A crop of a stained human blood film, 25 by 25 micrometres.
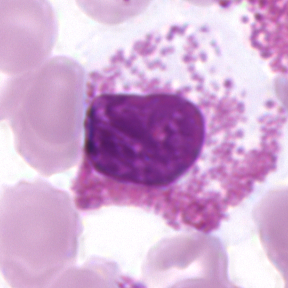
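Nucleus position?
Toward the left side of the cell.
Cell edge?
Ragged, with granules scattered loosely beyond it.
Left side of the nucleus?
A red cell presses against it.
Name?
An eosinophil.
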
